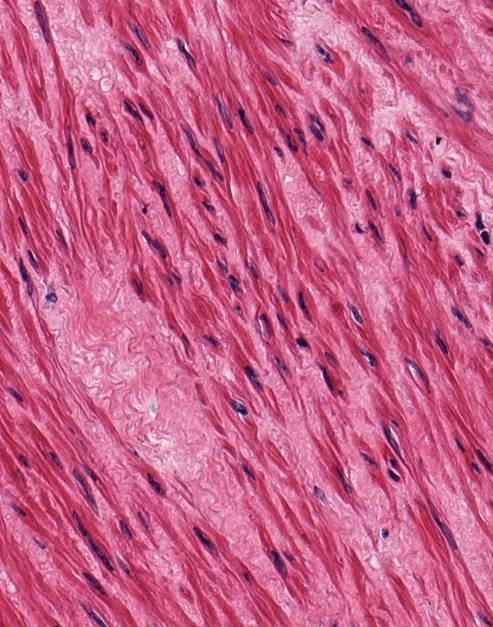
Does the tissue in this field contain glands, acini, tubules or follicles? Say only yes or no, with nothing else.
No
